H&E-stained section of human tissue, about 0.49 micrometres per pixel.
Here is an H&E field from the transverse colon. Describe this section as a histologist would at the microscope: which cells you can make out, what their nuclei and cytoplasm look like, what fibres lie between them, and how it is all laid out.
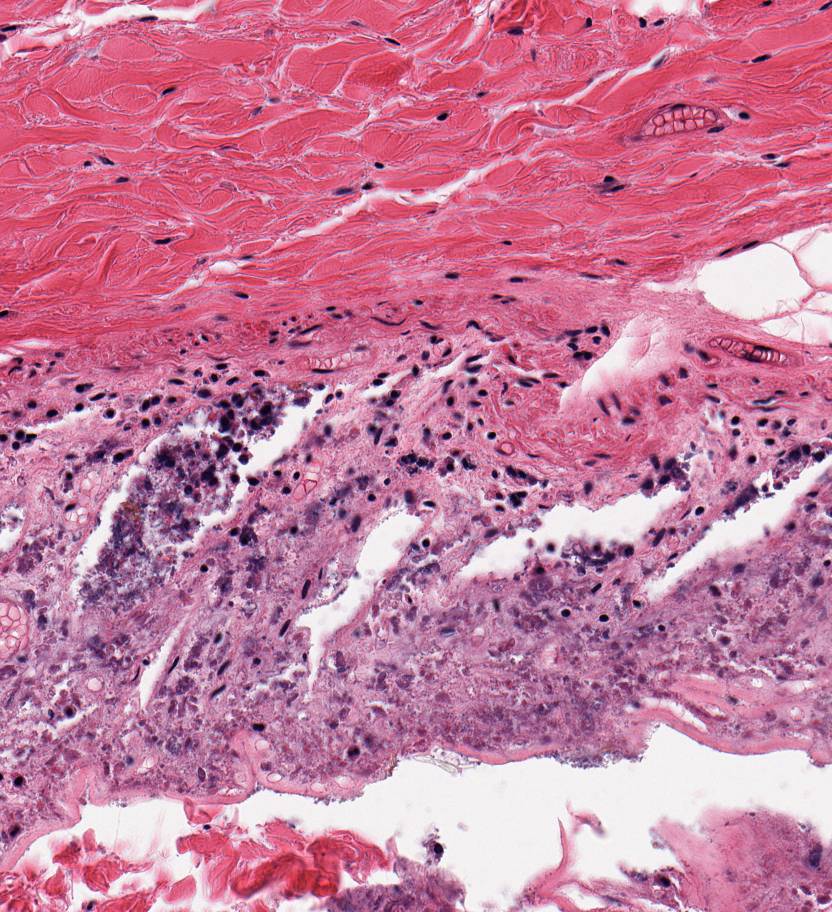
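In the upper part of the field lies dense, deep-pink collagen whose wavy bundles run roughly horizontally; the lower part is a paler, purple-tinged granular zone. Between the collagen bundles are only sparse, dark, spindle-shaped nuclei. Dark nuclei crowd most densely along the boundary between collagen and granular zone.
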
